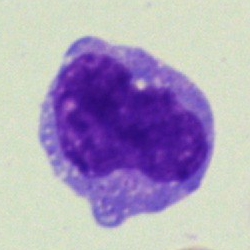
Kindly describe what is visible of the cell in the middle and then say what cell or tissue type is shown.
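Description: the nucleus occupies most of the cell and has a notch indenting its upper border. The cytoplasm contains many small clear vacuoles. A rounded, bleb-like protrusion projects from the bottom edge of the cell. Name: monocyte.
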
